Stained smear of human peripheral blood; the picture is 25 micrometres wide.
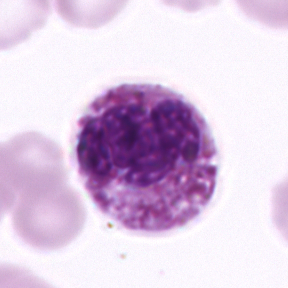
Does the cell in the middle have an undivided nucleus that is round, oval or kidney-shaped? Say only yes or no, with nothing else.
No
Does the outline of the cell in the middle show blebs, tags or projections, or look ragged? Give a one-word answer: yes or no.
No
